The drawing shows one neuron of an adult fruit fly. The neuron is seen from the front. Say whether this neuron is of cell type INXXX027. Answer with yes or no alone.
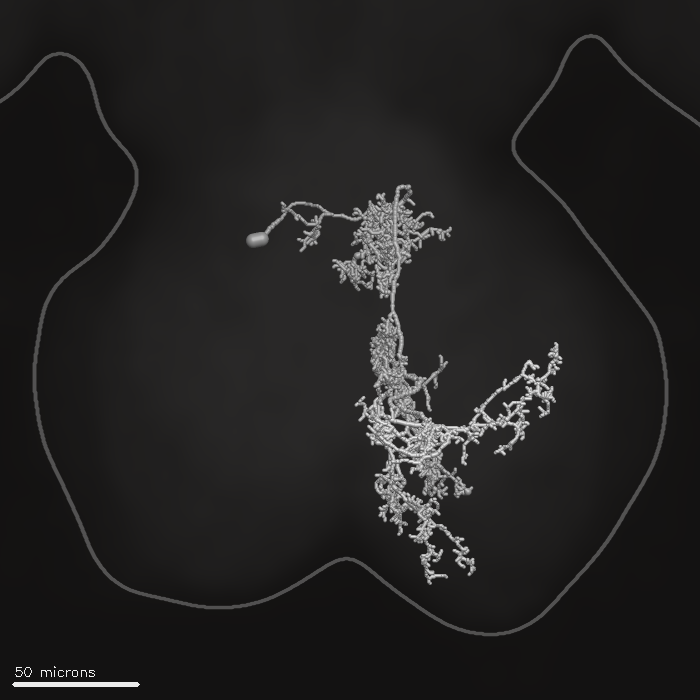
yes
